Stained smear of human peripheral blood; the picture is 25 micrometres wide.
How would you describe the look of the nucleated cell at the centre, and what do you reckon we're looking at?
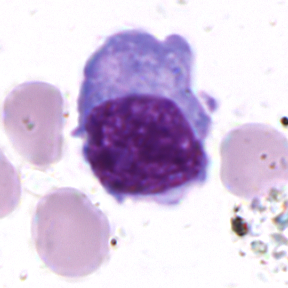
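Going round the cell first, its outline is irregular with uneven bulges, and small blunt projections stick out from the edge, most clearly on the right. The nucleus comes next: roughly rounded, without a deep indentation or lobes, and about 11 by 9 micrometres. Last, the chromatin stains dark purple and looks densely clumped, with small paler spots. Named: plasma cell.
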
